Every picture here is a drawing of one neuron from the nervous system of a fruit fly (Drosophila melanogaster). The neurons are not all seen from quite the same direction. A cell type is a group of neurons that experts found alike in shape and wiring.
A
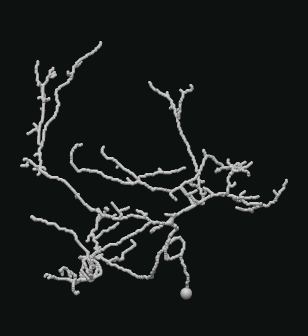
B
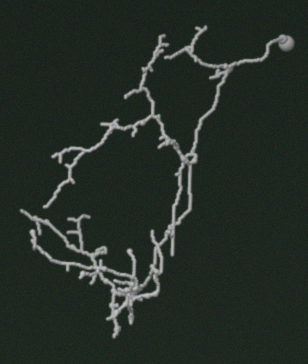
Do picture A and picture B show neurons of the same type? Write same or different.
same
